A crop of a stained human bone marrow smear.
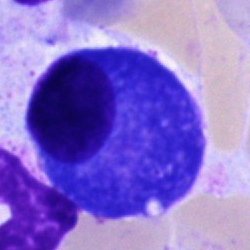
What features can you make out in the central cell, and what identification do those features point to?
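This cell's outline is roughly round and smooth. The nucleus is off-centre, toward the upper left, with dense chromatin staining dark purple, much darker than the cytoplasm. At the lower edge sits a small clear round vacuole. Answer: plasma cell.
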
